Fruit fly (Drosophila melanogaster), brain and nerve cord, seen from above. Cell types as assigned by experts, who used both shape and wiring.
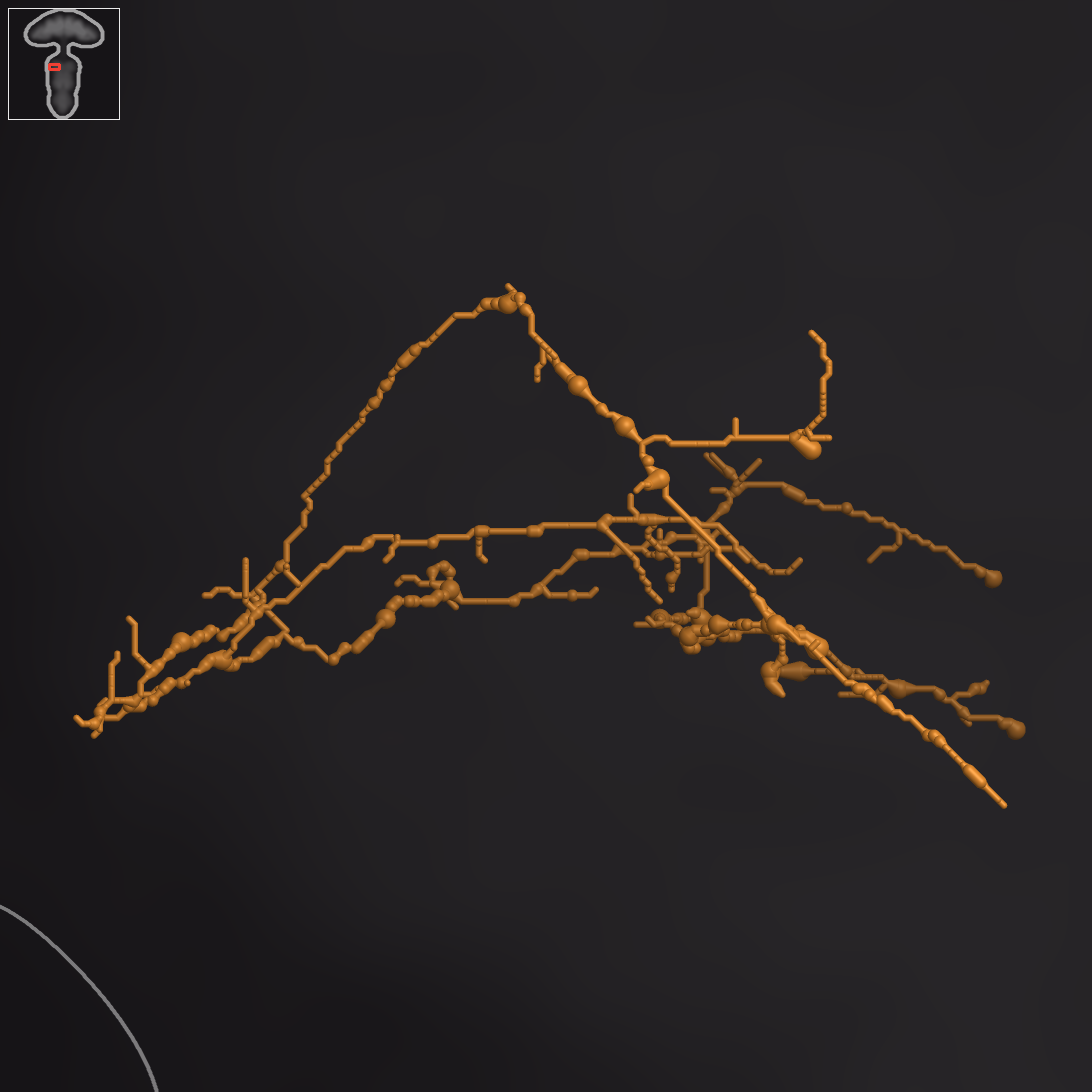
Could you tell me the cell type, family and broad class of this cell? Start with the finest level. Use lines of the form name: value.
cell type: IN20A.22A092
family: hemilineage 20A.22A
broad class: nerve-cord intrinsic neuron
